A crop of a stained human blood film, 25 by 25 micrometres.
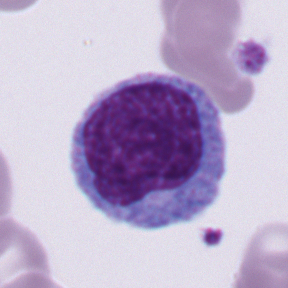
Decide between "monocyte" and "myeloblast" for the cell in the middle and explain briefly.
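It is a monocyte, not a myeloblast.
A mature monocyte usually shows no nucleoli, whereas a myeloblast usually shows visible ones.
Taking size first, the cell is about 14 micrometres across and its nucleus about 11 micrometres across. Next, the nucleus fills about 60% of the cell's area and sits off-centre toward the upper left. Its outline has a shallow indentation on the lower right side. Last, the cytoplasm forms a rim that is widest below and to the right of the nucleus, and it is dusted with fine purplish granules.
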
